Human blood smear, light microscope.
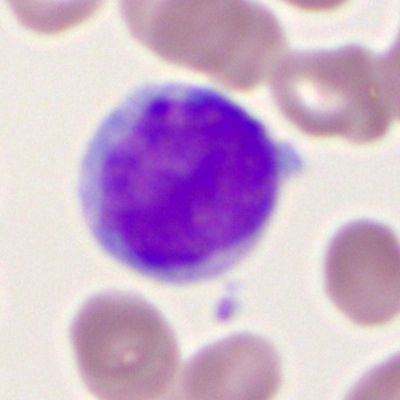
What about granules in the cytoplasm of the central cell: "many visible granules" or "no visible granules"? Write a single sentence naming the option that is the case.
Granules are not seen anywhere in the cell's cytoplasm.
